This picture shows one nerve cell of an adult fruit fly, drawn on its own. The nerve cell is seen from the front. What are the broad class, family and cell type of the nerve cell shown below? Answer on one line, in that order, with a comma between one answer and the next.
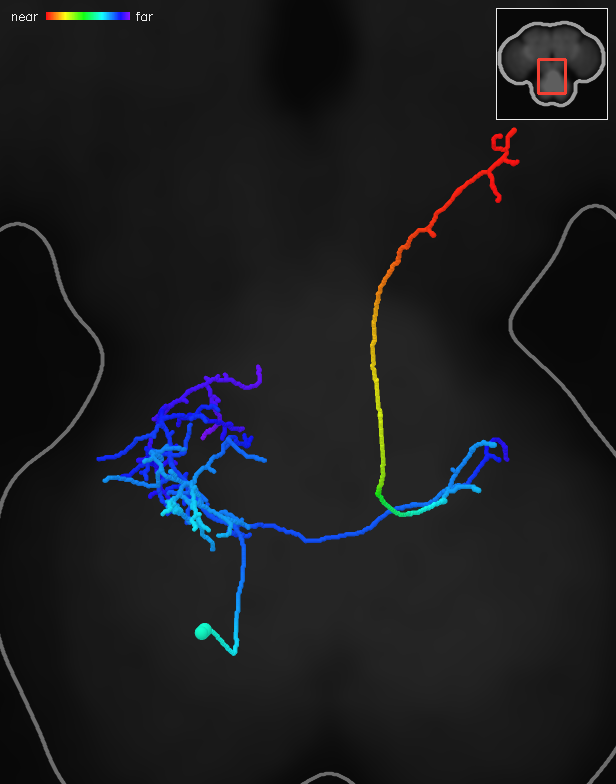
ascending neuron, hemilineage 07B, AN07B071_a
